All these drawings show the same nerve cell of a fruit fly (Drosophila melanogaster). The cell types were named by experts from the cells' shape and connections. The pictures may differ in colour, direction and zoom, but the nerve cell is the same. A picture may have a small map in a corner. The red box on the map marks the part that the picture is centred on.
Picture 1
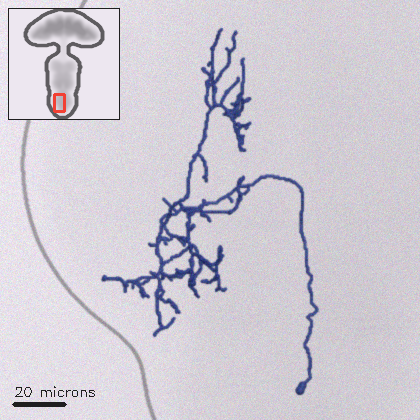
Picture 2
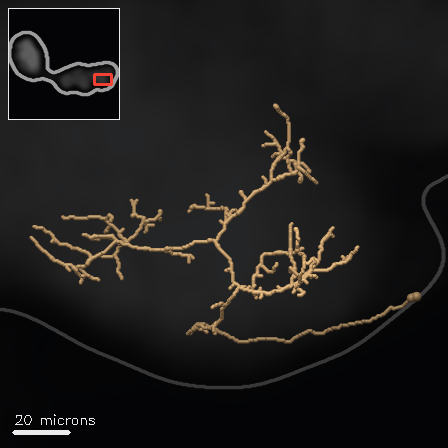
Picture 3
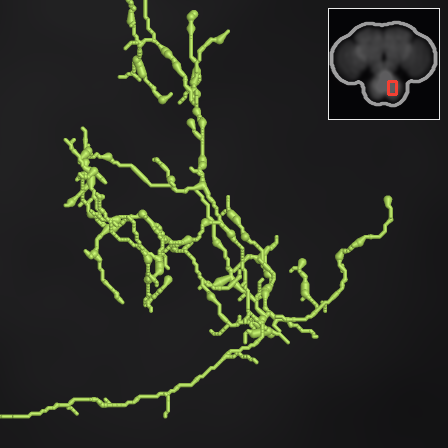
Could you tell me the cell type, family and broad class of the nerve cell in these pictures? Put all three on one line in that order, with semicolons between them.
IN13B085; hemilineage 13B; nerve-cord intrinsic neuron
